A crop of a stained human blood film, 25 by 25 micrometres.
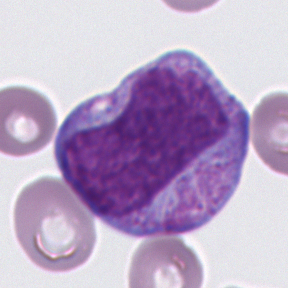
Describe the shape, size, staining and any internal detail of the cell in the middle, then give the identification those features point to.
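Here the nucleus is broad and unsegmented, with a fairly straight border facing the lower right, where the cytoplasm forms its widest band. Chromatin is finely stippled, no coarse dark clumps, and fine purplish granules are scattered through the cytoplasm. The cell is about 17 micrometres across. This one's an atypical promyelocyte.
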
